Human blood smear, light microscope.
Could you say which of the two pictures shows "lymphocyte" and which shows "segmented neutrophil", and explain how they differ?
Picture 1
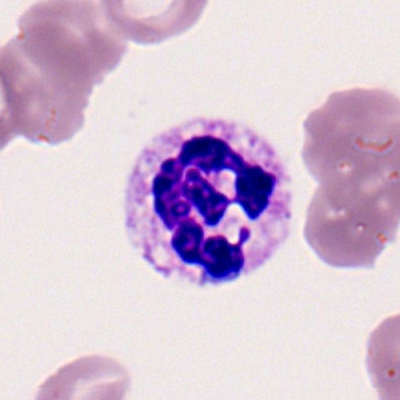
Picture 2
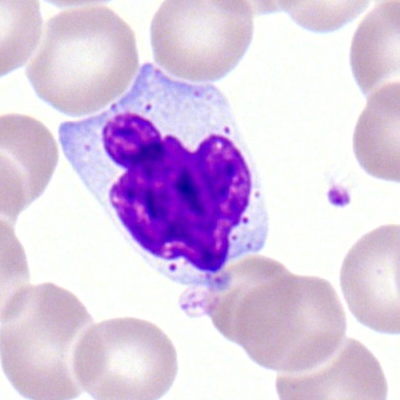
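In picture 1 the cell is a segmented neutrophil; in picture 2 it is a lymphocyte. The segmented neutrophil has a round outline, whereas that of the lymphocyte is irregular and angular. The nucleus of the segmented neutrophil is divided into several lobes, and its chromatin is a dense dark purple.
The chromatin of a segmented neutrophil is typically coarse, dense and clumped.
No nucleolus is visible in the lymphocyte.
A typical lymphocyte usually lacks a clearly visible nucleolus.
The cytoplasm is pale pinkish-lilac in the segmented neutrophil, where it lies on all sides of the nucleus, and pale blue in the lymphocyte.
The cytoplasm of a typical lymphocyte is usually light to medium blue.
The segmented neutrophil's cytoplasm contains fine, faint pinkish granules, while the lymphocyte's holds only a few fine reddish granules scattered through it.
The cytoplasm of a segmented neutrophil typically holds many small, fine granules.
A small platelet touches the lower edge of the lymphocyte.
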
